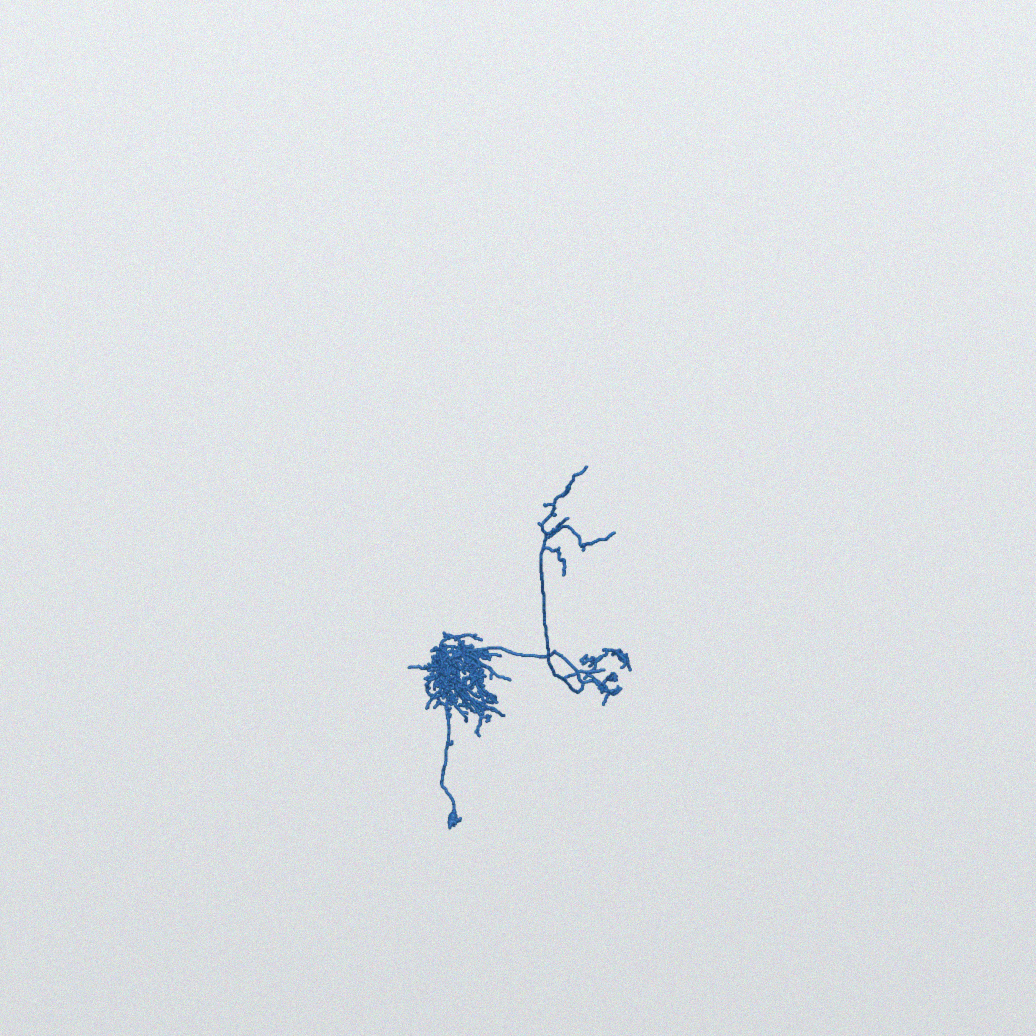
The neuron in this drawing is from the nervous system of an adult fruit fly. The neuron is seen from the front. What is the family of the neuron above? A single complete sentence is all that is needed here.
This neuron is grouped under the hemilineage 06A family.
